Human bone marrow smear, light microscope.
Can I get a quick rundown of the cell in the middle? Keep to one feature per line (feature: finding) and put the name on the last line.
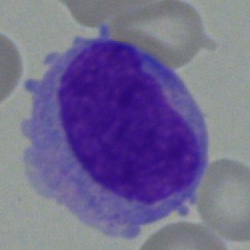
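Border: look for small knob-like projections along the upper and left edges
Nucleus: notice it sits off-centre, toward the upper right of the cell
Cytoplasm rim: moderate, and widest at the lower left
Cytoplasm colour: pale lavender-blue
Name: monocyte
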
